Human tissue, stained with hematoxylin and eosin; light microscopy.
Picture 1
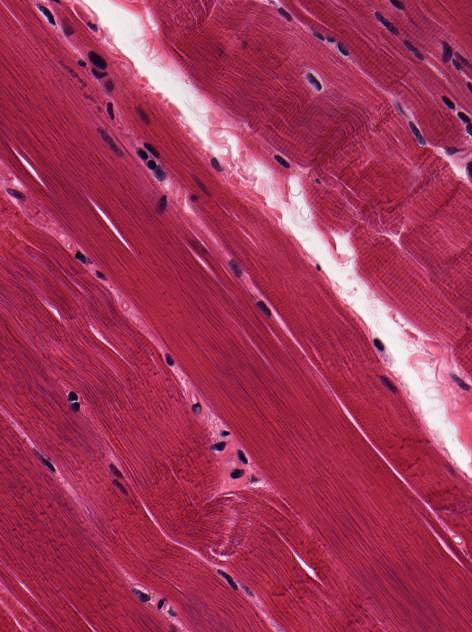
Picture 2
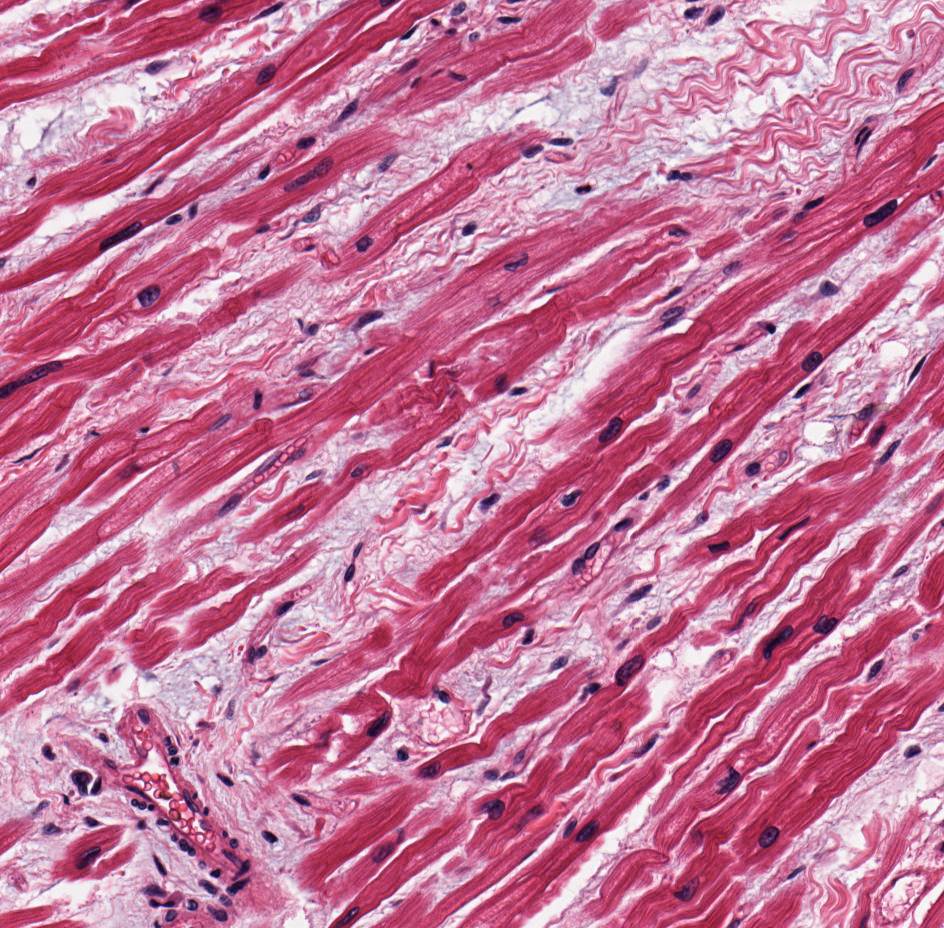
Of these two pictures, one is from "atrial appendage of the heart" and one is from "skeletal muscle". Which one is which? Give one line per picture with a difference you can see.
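The field in picture 1 comes from the skeletal muscle. The nuclei are dark, elongated and lie at the edges of the fibres, not in their centres.
The field in picture 2 comes from the atrial appendage of the heart. The muscle fibre nuclei are oval and lie centrally within the fibres.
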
